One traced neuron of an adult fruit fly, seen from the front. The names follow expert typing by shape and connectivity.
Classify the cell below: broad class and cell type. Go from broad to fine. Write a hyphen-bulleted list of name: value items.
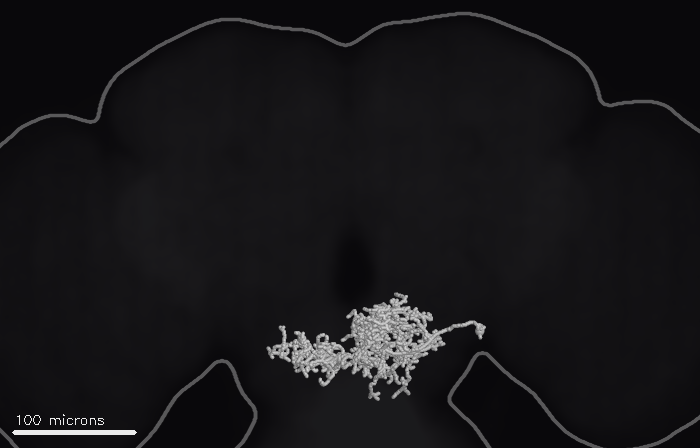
- broad class: central-brain intrinsic neuron
- cell type: GNG044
